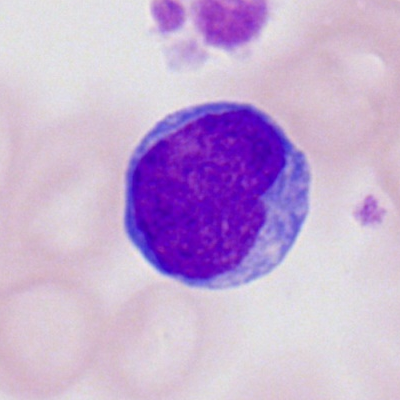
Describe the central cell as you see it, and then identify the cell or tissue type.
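A round, smooth outline encloses a nucleus that fills most of the cell. Against the right side of the nucleus lies a paler area of cytoplasm. No distinct granules are seen in the cytoplasm. The cell is a myeloblast.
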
